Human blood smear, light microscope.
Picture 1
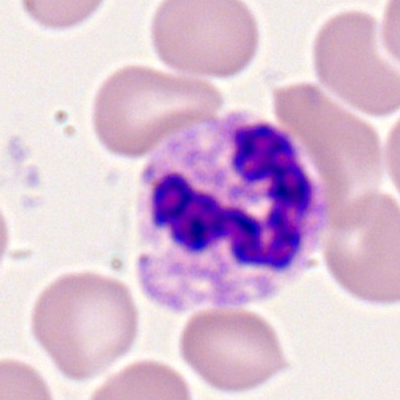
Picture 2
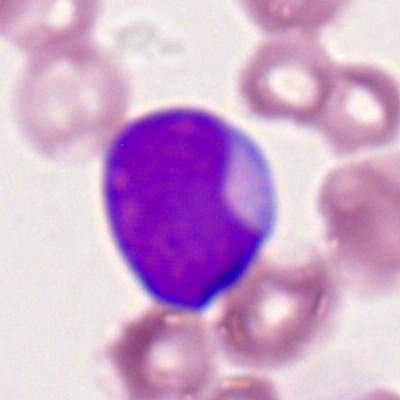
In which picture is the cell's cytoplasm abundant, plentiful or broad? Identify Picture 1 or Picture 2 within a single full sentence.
Abundant cytoplasm surrounds the nucleus in picture 1.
